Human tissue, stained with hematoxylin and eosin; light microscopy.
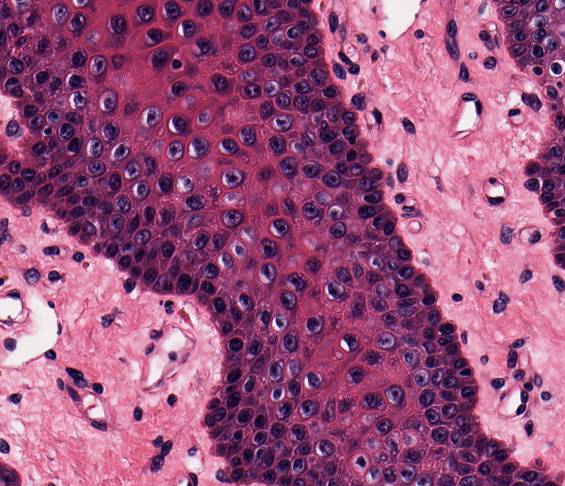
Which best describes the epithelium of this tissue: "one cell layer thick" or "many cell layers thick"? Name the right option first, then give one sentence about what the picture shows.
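Many cell layers thick. A broad band of stratified squamous epithelium runs diagonally from the upper left to the lower right, with stroma on either side.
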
